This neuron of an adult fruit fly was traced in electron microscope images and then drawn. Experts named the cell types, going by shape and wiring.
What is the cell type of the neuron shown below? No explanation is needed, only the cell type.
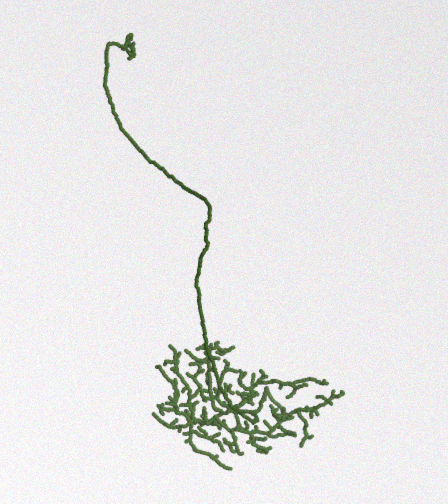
MeTu1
